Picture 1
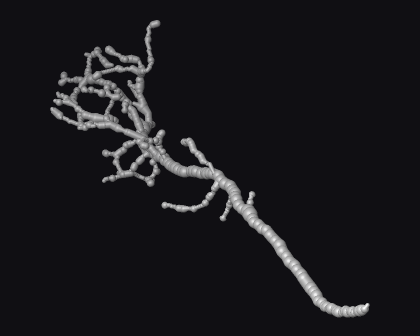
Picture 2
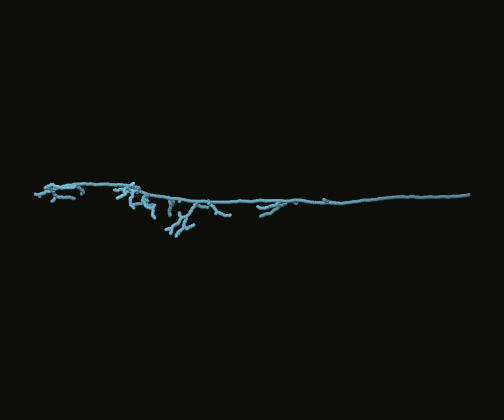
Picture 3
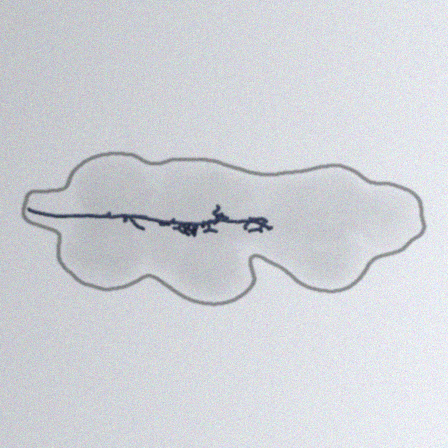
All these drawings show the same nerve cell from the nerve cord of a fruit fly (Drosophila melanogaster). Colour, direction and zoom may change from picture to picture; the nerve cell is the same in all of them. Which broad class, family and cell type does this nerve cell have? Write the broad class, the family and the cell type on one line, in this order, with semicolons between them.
descending neuron; hemilineage MD3; DNg99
